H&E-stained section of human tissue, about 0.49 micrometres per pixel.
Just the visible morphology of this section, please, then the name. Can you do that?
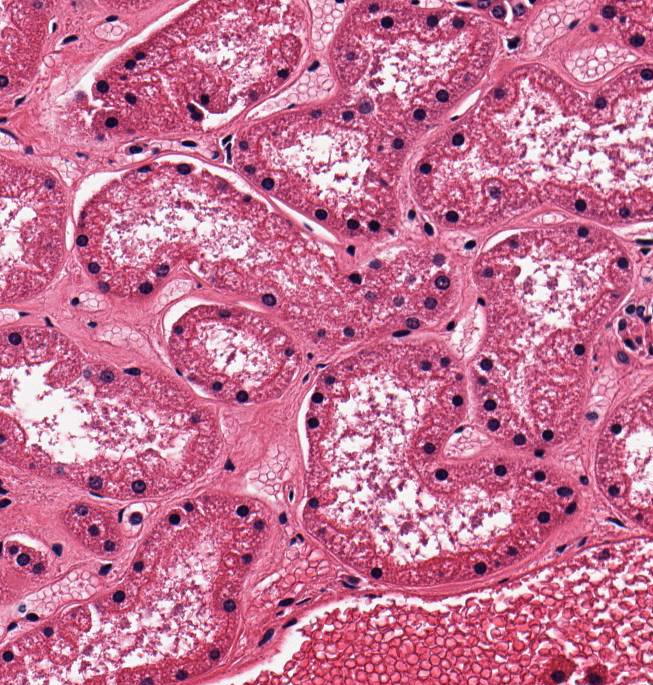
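Closely packed, rounded to irregular tubular profiles fill the field, narrow strips of stroma between. Each tubule has a single layer of cuboidal to low columnar epithelial cells, their round dark nuclei spaced near its outer edge, cytoplasm abundant, pink and finely granular. It's renal cortex.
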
